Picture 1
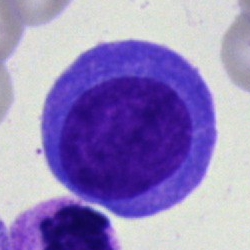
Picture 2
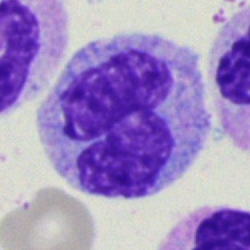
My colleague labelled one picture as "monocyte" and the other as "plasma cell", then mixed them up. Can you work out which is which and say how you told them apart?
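ID: plasma cell, picture 1; monocyte, picture 2. Outline: round and smooth in both. Cytoplasm: a deep blue rim around the nucleus in picture 1; a pale lilac-blue rim on all sides in picture 2.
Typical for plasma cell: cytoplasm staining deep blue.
Nucleus, picture 2: deep notch cutting in from the left side; chromatin clumped into dark patches with paler spaces between. Nucleoli, picture 2: none visible.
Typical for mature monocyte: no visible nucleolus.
Cytoplasm contents, picture 1: no granules, no vacuoles. Neighbour, picture 1: another nucleated cell, dark clumped nucleus, lying against the lower-left edge.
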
